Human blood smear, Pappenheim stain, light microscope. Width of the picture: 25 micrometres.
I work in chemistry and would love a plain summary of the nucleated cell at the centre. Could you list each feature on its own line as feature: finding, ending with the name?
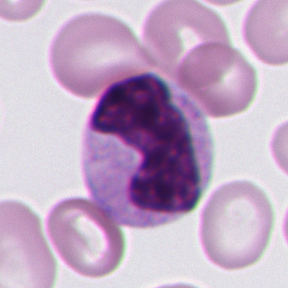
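Nucleus: along the upper and right side, I think
Indentation: opening toward the left
Nucleoli: none that I can see
Granules: fine, dust-like, lilac, spread evenly throughout
Vacuoles: none seen
Name: band neutrophil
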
